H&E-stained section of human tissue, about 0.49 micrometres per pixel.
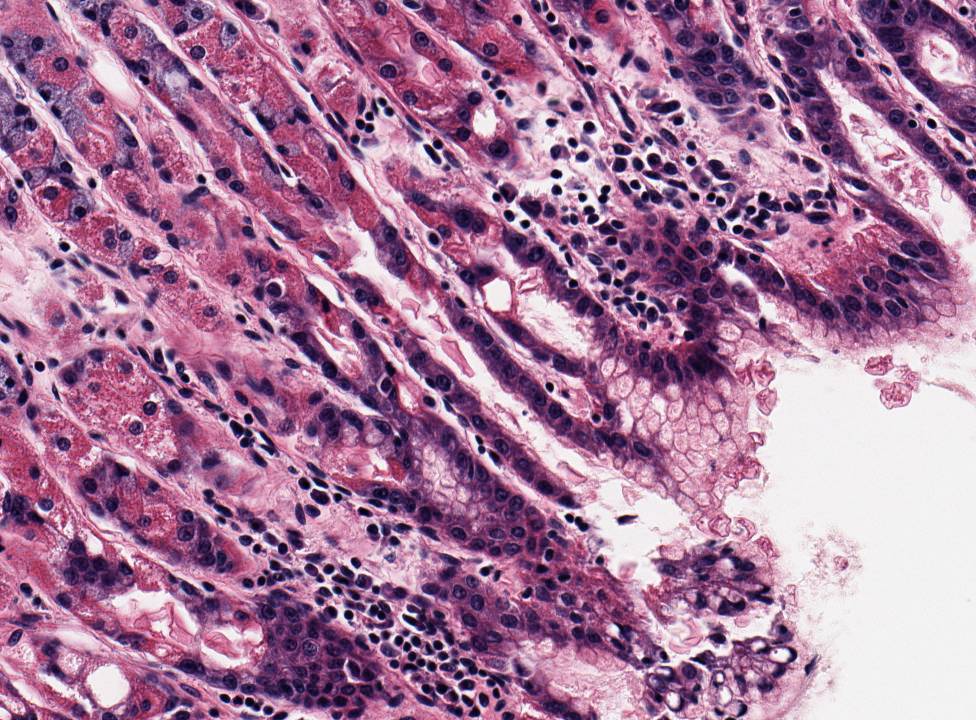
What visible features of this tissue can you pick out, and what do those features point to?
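Glands closely packed in parallel rows, running diagonally upper left to lower right; surface toward right. Surface epithelium: tall columnar cells, pale clear mucin-filled cytoplasm above dark oval basal nuclei. Left half: glands lined by large cells with abundant pink granular cytoplasm, round central nuclei. Stomach.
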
